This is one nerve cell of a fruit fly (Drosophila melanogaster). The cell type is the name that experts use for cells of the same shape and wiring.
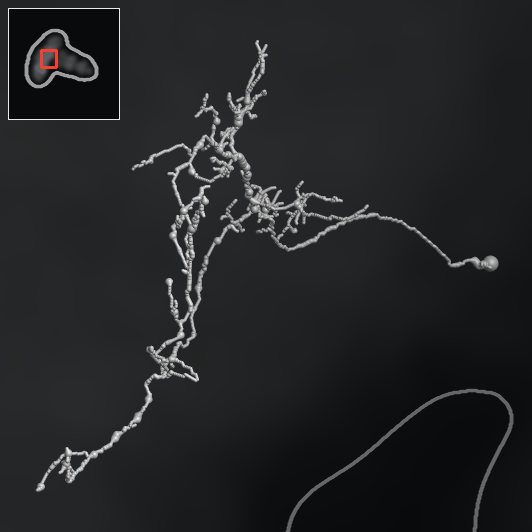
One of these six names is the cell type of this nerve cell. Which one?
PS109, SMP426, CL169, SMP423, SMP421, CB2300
PS109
